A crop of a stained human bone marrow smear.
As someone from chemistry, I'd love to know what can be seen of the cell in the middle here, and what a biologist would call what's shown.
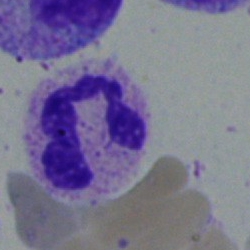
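Nucleus: a curved, horseshoe-like band, open toward the bottom of the cell. Several indentations divide the band into lobe-like segments. Chromatin dark purple, coarsely clumped. Fine pinkish-violet granules throughout the cytoplasm. Segmented neutrophil.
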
